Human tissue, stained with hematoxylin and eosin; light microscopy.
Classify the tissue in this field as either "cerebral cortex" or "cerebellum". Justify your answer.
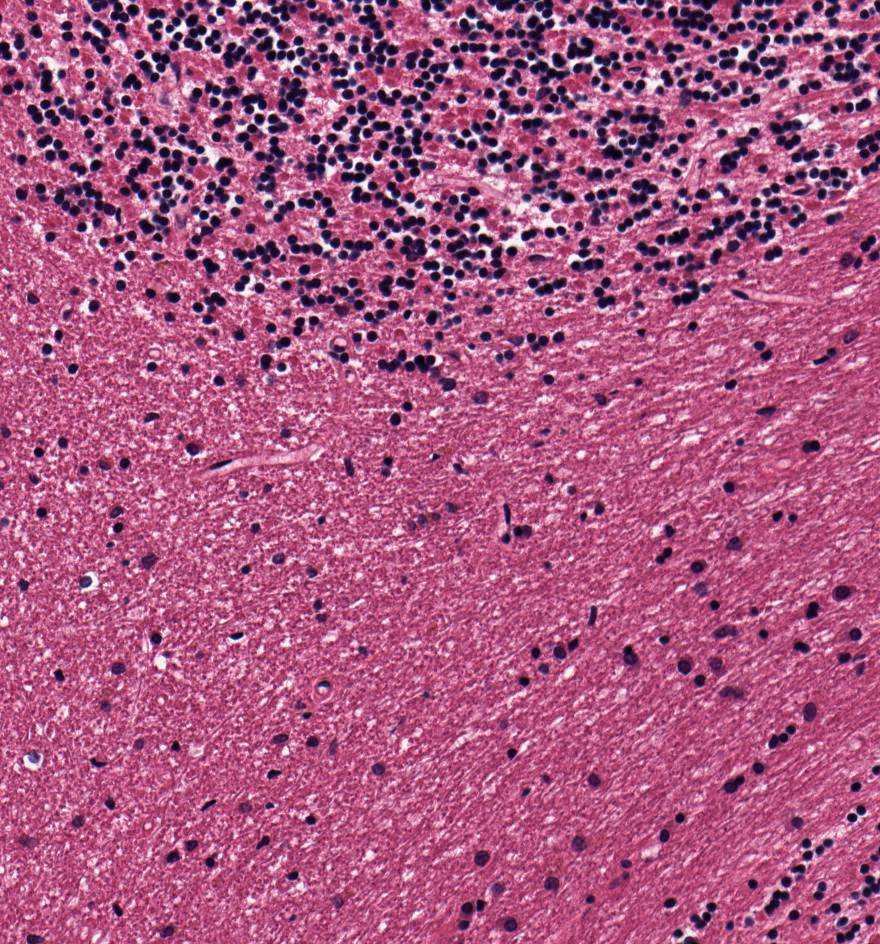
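This is cerebellum. The deciding feature is a dense band of small, round, deeply haematoxylin-stained nuclei, with hardly any cytoplasm visible, filling the upper part of the field.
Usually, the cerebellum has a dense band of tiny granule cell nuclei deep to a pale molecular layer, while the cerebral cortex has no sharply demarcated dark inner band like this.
Its irregular lower edge thins gradually into pink fibrillary tissue with sparse nuclei, which fills the larger lower part. No large cell bodies with abundant cytoplasm are seen anywhere in the field.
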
